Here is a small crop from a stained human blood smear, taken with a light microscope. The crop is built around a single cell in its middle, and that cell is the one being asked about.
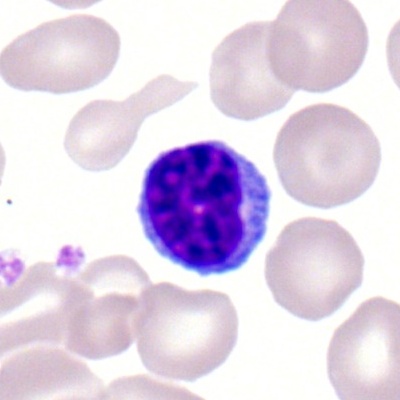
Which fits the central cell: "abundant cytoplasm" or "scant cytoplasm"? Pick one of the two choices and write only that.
Scant cytoplasm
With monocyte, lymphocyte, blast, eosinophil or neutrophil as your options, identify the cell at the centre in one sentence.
The identification for the central cell is a lymphocyte.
